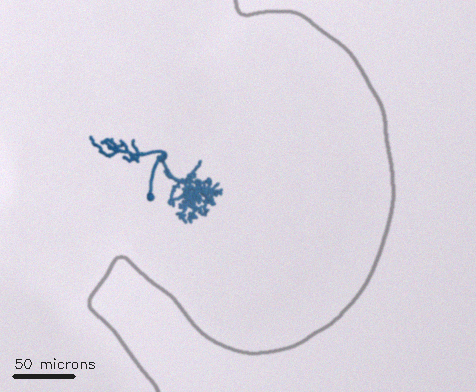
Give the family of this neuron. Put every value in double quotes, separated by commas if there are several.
"LC"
